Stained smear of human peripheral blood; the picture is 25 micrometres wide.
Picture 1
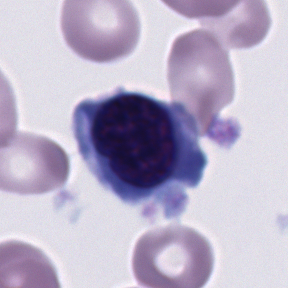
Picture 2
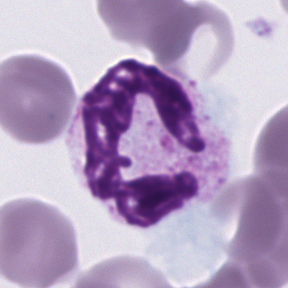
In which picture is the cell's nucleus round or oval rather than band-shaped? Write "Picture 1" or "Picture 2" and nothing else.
Picture 1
